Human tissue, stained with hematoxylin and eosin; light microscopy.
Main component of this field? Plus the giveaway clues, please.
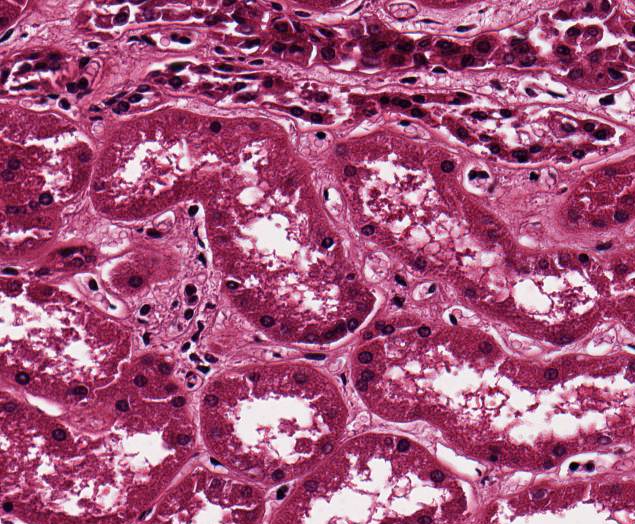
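You see here the cortical labyrinth of the kidney. Its tubules are closely set, cut across and obliquely, with little tissue between.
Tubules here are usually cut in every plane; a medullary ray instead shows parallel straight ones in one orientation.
Each is lined by one layer of cuboidal to low columnar cells with abundant, deeply eosinophilic granular cytoplasm.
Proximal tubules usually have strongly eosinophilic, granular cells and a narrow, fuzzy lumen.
The tubule lumens are irregular, holding pale, frothy material.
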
